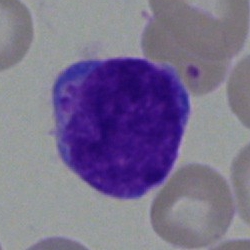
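Blast, central cell. The outline is roughly round with slightly angular edges. The nucleus occupies nearly the whole cell, leaving a thin rim of deep blue cytoplasm that is widest along the left side.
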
